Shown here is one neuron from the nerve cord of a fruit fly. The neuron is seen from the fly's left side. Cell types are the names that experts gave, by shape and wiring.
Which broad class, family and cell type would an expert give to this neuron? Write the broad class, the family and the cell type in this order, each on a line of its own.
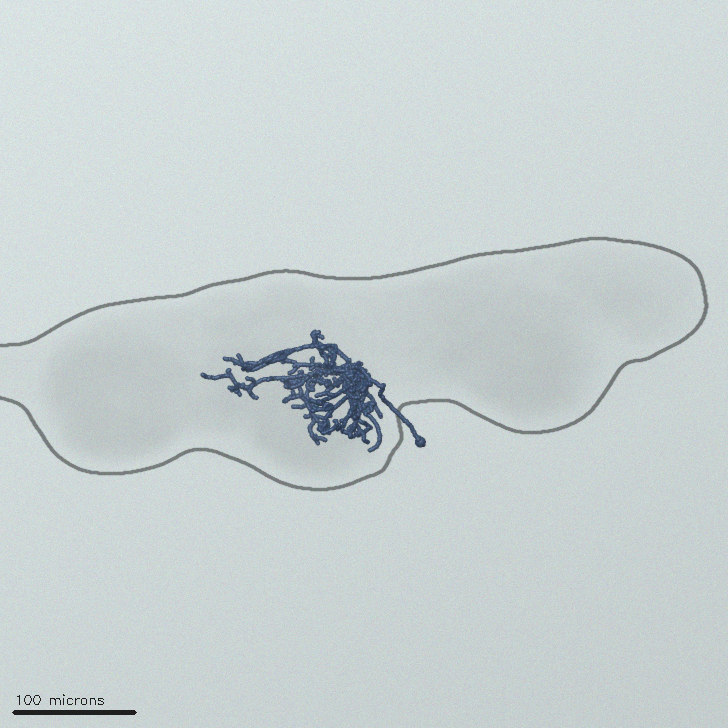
nerve-cord intrinsic neuron
hemilineage 03A
IN03A044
